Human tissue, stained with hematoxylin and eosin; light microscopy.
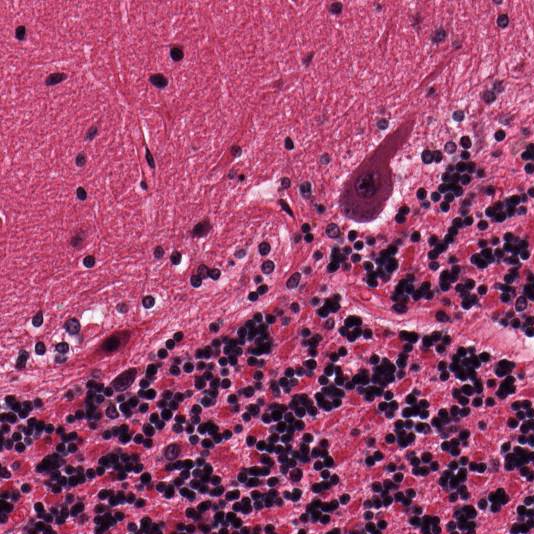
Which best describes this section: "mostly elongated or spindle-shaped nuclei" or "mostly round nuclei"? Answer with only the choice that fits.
Mostly round nuclei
